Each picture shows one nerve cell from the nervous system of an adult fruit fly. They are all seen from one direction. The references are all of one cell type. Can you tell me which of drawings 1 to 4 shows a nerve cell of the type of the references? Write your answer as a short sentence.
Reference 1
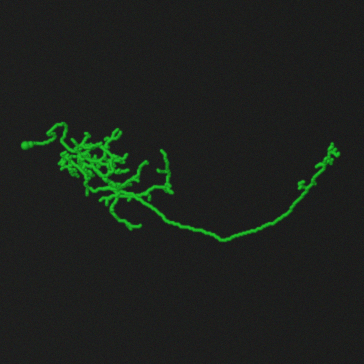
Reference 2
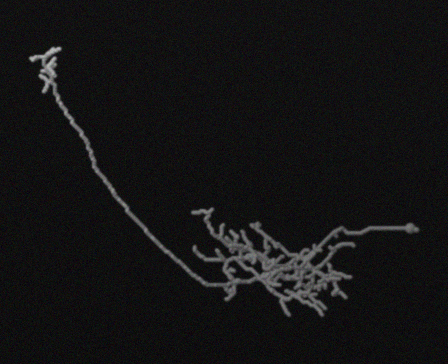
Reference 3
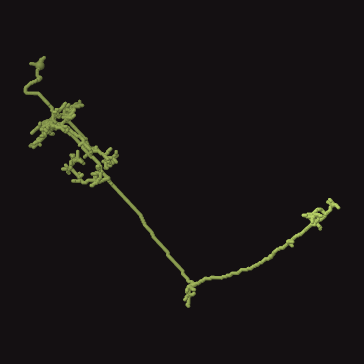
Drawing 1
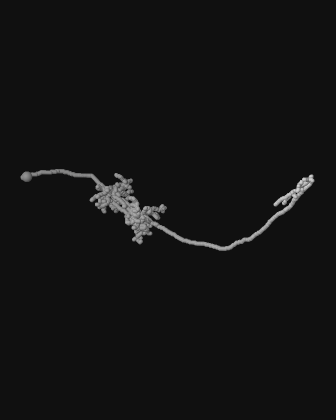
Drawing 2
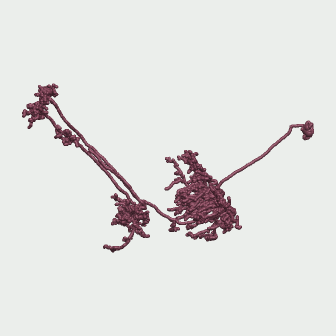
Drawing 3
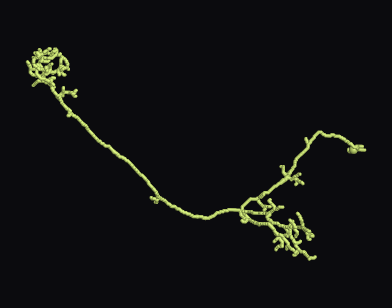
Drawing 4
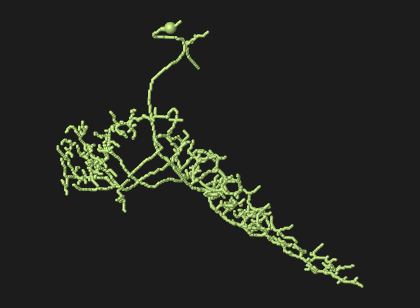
The nerve cell in drawing 1 is of the same cell type.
